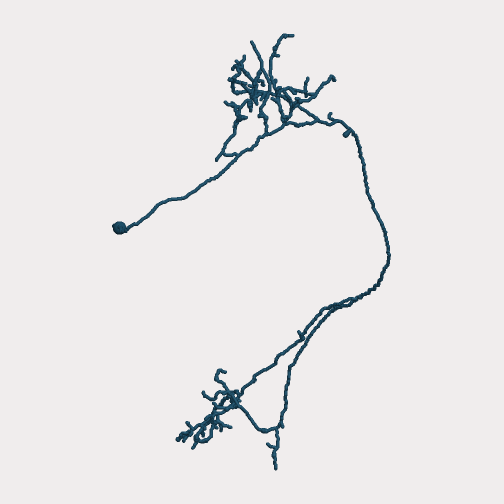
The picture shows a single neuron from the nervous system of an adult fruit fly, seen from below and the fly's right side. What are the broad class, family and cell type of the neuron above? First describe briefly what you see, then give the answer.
The cell body is on the left of the picture. The picture shows dozens of branch ends. This is a central-brain intrinsic neuron. The family is hemilineage DM6_dorso_lateral. The cell type is SIP080.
